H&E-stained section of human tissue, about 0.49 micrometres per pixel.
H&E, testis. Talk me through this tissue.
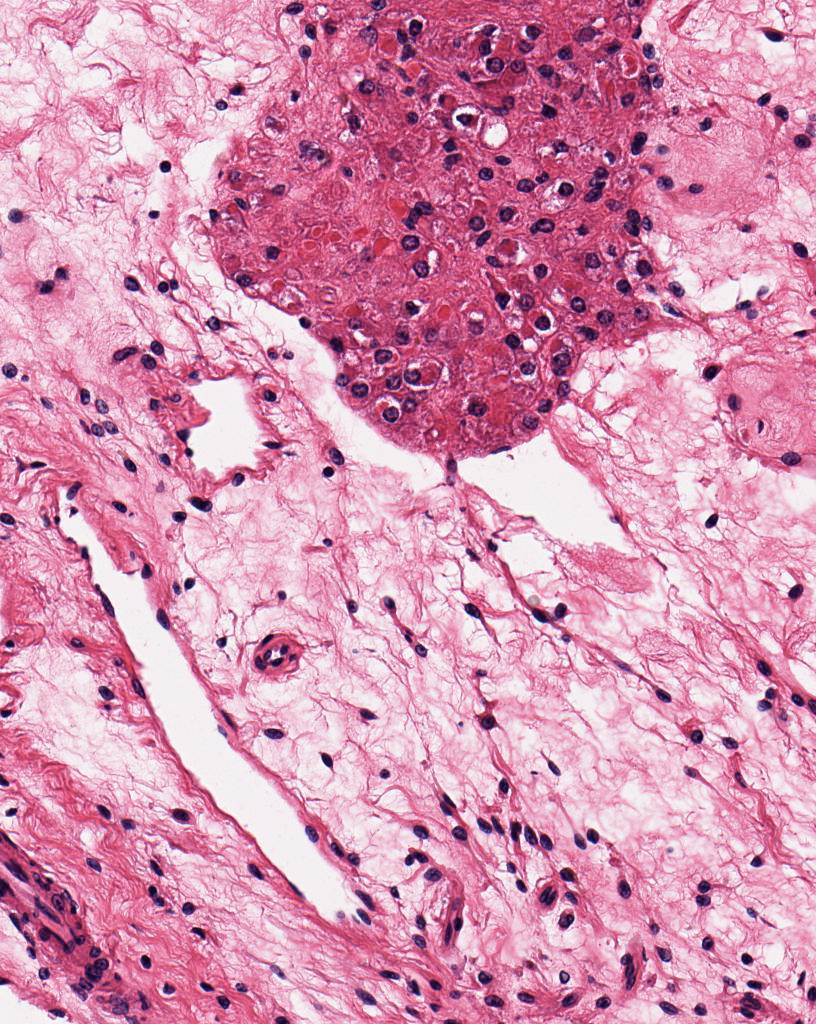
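Look first at the top centre: one compact nest of closely packed cells sits in loose, pale tissue. Their nuclei are round and dark, many ringed by a clear perinuclear halo. The cytoplasm is deeply eosinophilic, with scattered brighter red globules. Surrounding tissue is pale pink and finely fibrillary, with scattered small oval to spindle nuclei.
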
